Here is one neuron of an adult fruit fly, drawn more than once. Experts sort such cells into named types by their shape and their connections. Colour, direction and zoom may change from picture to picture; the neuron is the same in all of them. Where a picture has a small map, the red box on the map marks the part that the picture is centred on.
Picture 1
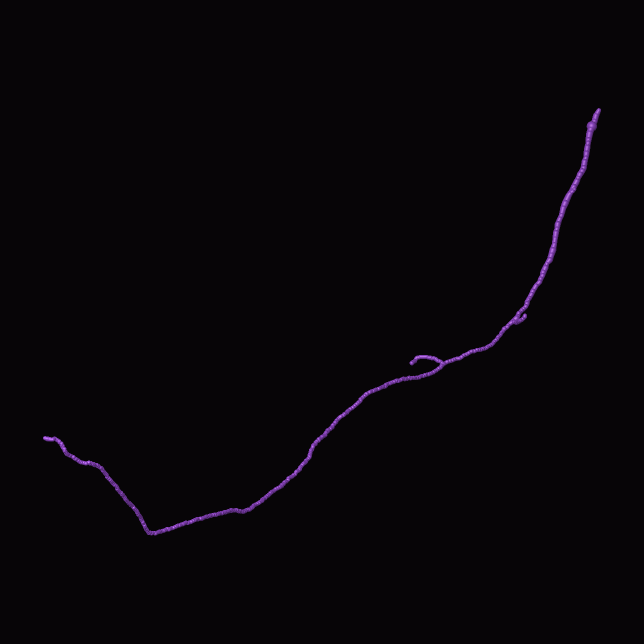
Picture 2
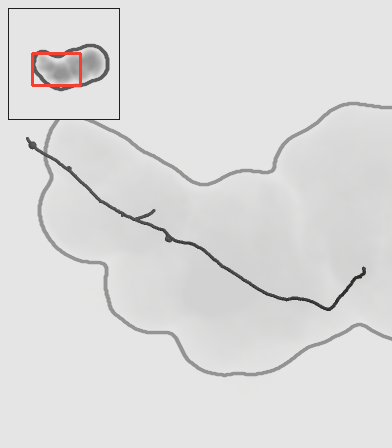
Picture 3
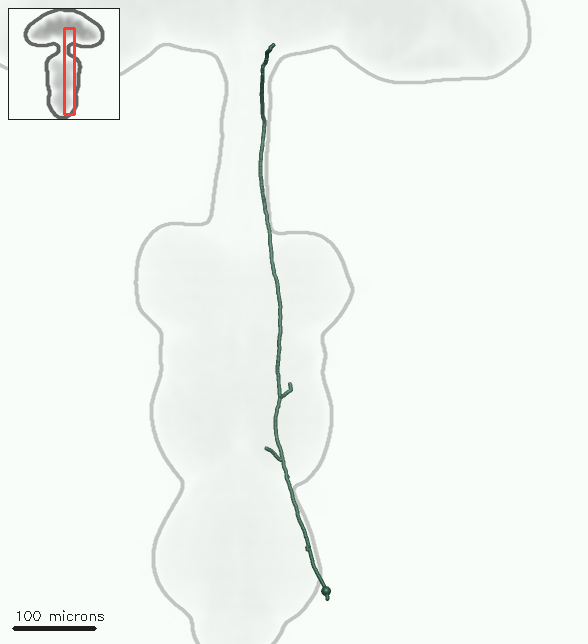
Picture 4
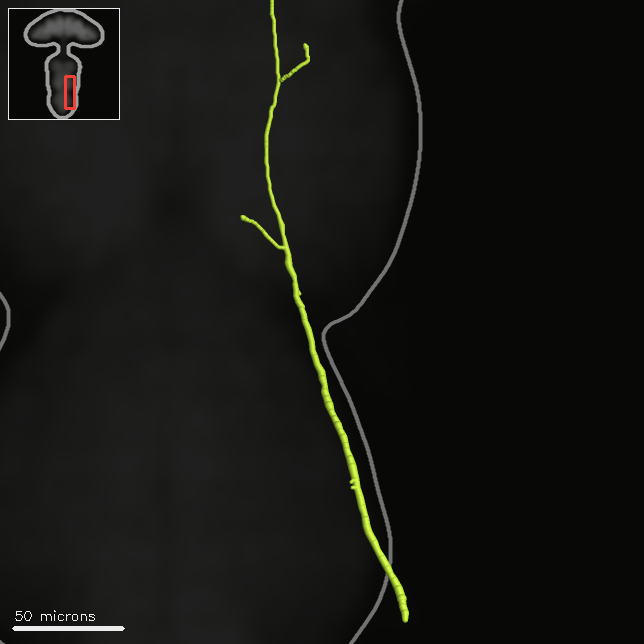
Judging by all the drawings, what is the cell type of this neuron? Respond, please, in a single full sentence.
In terms of cell type, the neuron is SApp08.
